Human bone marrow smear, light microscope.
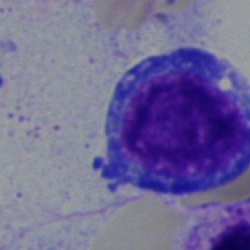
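Proerythroblast, the cell in the middle of this stained bone marrow smear. Its outline is roughly round, and you will find no distinct granules in the cytoplasm. Look to the upper right of the cytoplasm for one small clear vacuole. Then turn to the lower left, where small rounded blebs project from the cell surface.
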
